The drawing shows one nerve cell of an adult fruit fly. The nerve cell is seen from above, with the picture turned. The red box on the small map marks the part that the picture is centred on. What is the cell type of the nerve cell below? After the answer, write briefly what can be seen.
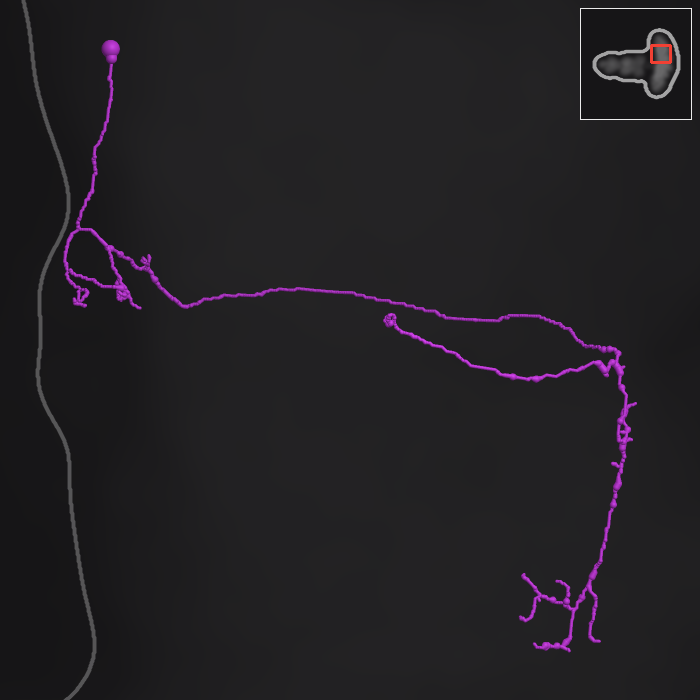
It is of cell type KCa'b'-ap2. This is a central-brain intrinsic neuron. The cell body is at the upper left of the picture. In this view it is about as wide as it is tall.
